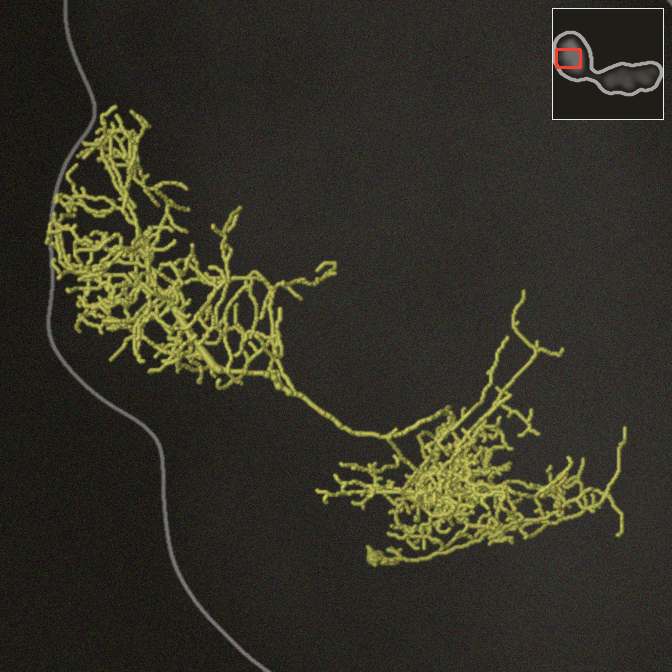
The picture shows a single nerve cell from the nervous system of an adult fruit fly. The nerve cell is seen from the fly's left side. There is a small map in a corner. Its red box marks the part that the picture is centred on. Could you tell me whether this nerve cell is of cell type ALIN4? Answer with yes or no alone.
no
